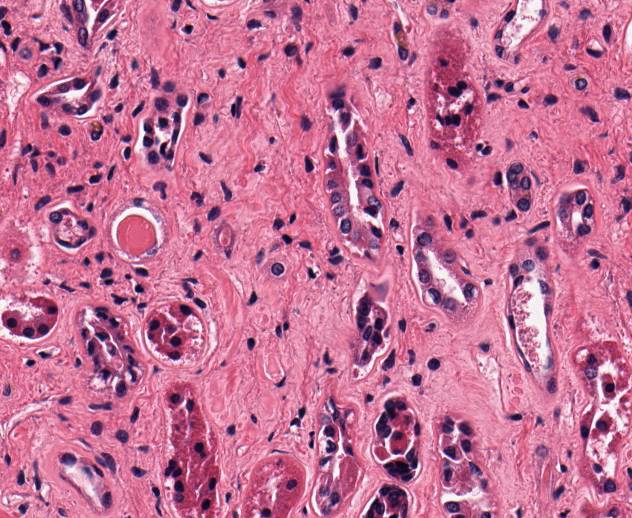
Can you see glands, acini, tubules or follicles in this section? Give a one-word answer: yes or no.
Yes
